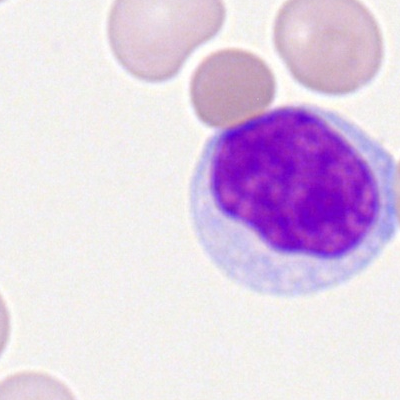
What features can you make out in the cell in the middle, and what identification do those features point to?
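A smooth, roughly round outline encloses this cell. Its chromatin is dark purple and clumped, with paler patches lying between the clumps. Distinct nucleoli cannot be made out in the nucleus, and the cytoplasm shows no clear vacuoles. The cell shown is a lymphocyte.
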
